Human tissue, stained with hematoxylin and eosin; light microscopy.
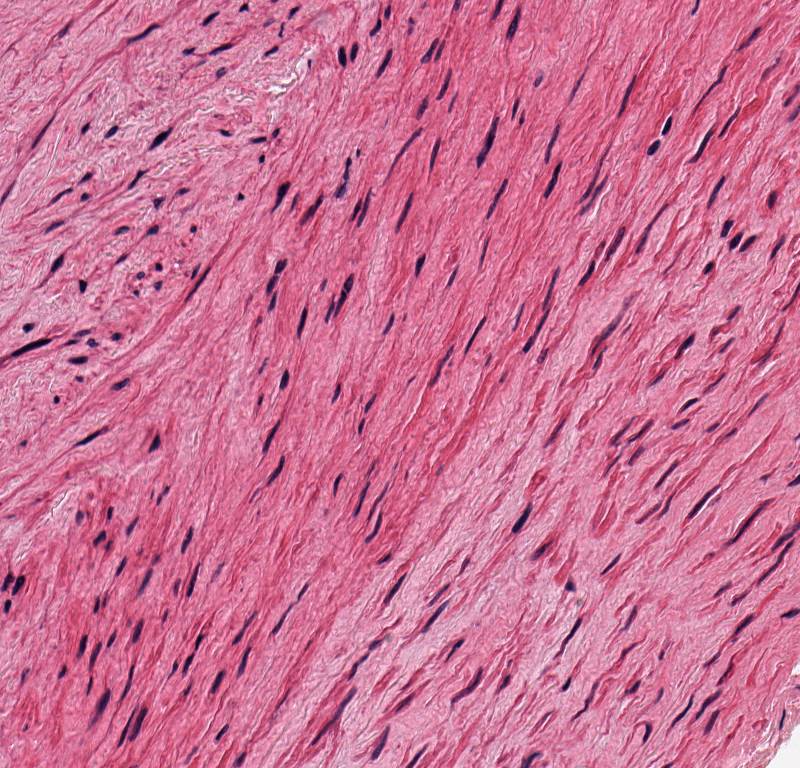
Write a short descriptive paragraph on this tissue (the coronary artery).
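Nuclei, most of them elongated and spindle-shaped, stain dark blue-purple. They occur singly and scattered, separated by pink fibrillar material. The elongated nuclei are aligned parallel to the surrounding fibres.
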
